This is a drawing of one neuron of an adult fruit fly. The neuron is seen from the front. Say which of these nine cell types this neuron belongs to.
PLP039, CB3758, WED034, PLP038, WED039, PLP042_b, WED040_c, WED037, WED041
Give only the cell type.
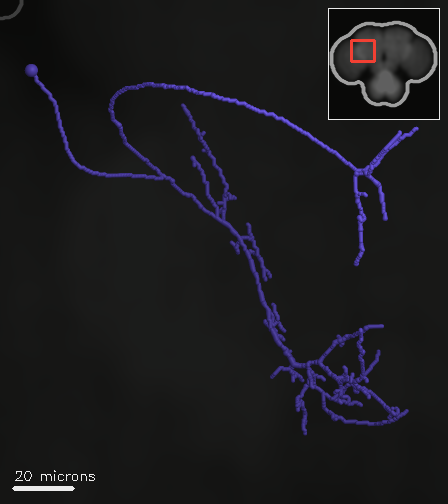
WED034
